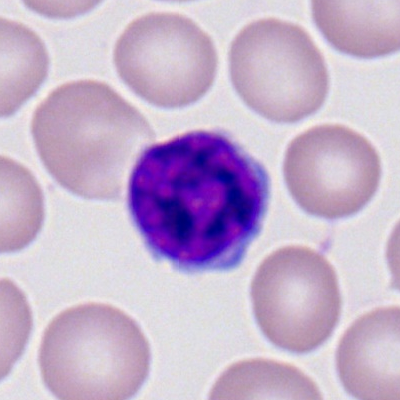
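Lymphocyte, the central cell in this stained blood smear. It's roughly round, though the edge is slightly uneven. The chromatin is coarse, with dark purple clumps sitting between paler patches. You'll see the rim of cytoplasm most clearly along the right and lower edges, and there aren't any granules in it.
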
